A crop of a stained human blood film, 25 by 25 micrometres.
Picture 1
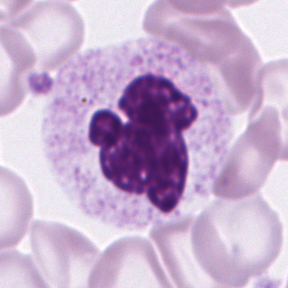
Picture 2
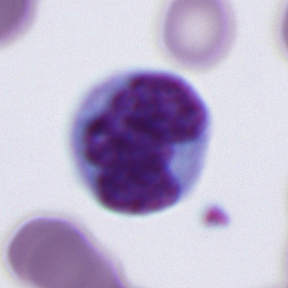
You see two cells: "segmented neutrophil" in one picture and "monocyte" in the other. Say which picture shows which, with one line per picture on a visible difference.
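Picture 1 – segmented neutrophil. Fine lilac-purple granules are scattered throughout the cytoplasm.
Picture 2 – monocyte. The cytoplasm shows no distinct granules.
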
